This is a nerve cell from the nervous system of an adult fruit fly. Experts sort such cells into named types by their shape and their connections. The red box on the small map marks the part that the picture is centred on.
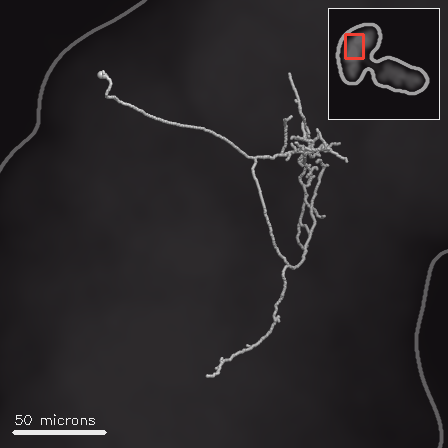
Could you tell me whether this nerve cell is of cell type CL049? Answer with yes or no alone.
yes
